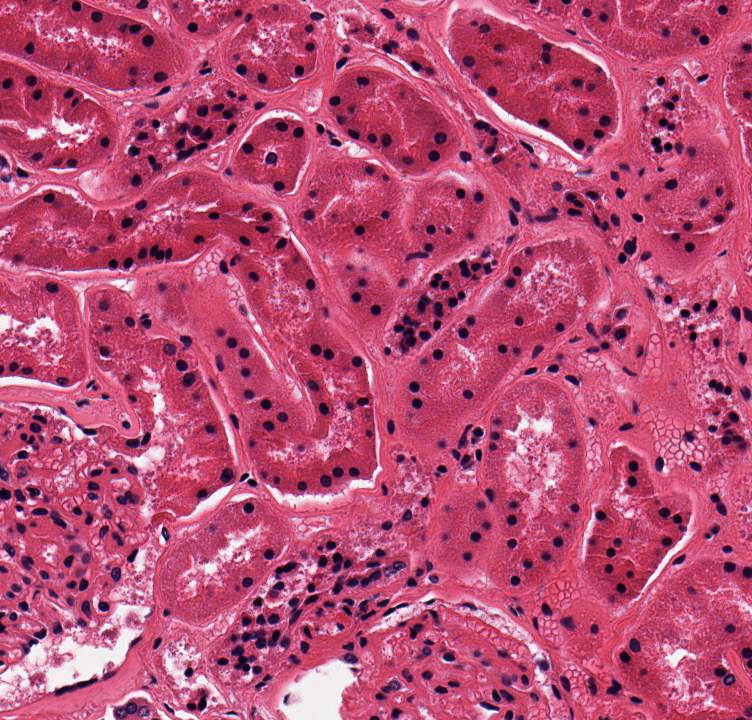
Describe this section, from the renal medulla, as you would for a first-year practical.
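Look first at the tubules: most have lining cells with abundant, granular, strongly eosinophilic cytoplasm and small, round, dark nuclei, set singly and fairly evenly apart. Some, notably on the right and left of centre, have honeycombed cytoplasm full of small clear vacuoles.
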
